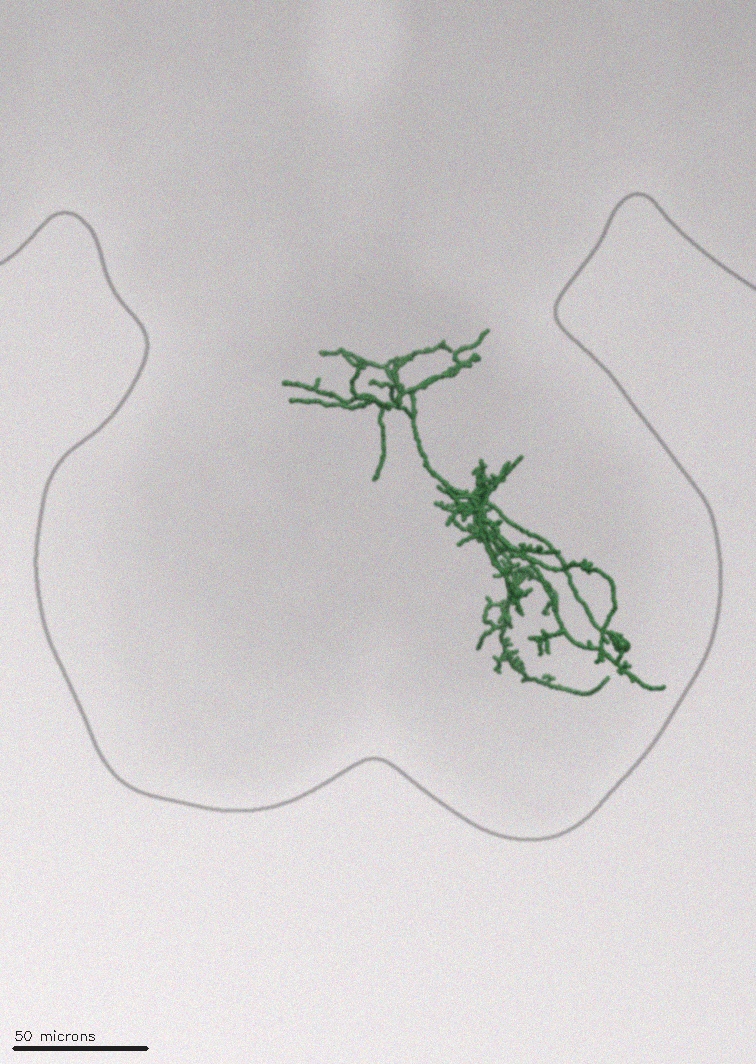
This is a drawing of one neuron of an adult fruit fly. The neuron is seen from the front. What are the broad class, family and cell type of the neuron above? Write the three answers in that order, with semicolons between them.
nerve-cord intrinsic neuron; hemilineage 12A; IN12A036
